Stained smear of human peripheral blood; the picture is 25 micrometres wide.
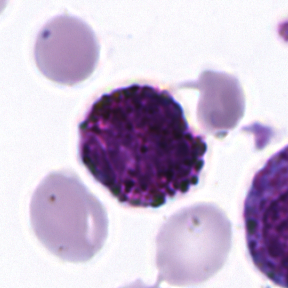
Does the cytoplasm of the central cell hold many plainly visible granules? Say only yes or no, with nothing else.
Yes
